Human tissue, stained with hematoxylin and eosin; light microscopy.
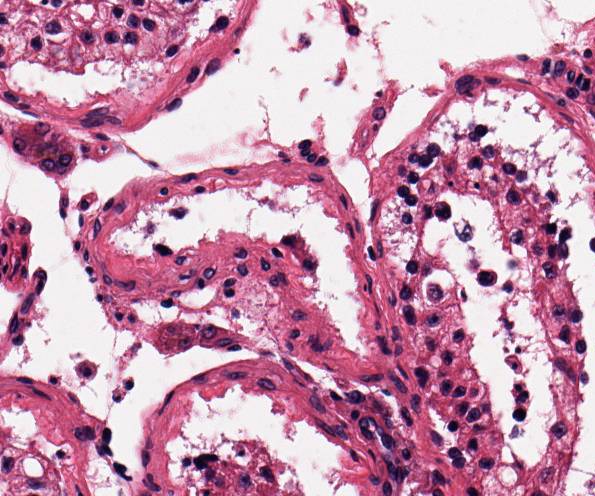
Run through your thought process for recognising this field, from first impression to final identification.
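Look: these are seminiferous tubule cross-sections. Several, rounded and elongated, lie side by side.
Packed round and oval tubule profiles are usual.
Each has a thick pink wall with several layers of flattened, elongated nuclei; the cells lining it have pale, vacuolated, wispy pink cytoplasm. The right-hand tubule has many round, dark nuclei scattered through its lining.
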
